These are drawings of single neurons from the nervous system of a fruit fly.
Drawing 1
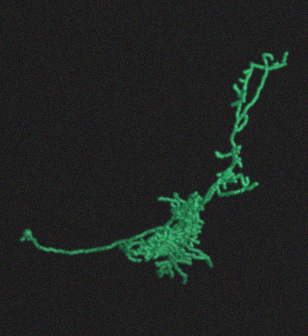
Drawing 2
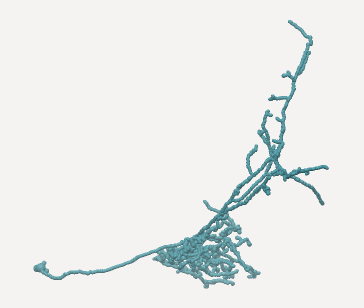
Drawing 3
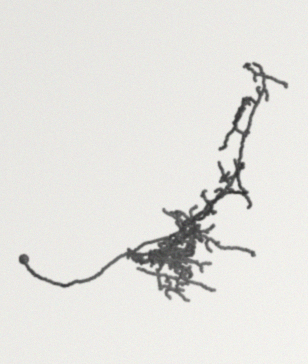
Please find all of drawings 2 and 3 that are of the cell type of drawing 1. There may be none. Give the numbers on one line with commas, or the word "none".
2, 3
